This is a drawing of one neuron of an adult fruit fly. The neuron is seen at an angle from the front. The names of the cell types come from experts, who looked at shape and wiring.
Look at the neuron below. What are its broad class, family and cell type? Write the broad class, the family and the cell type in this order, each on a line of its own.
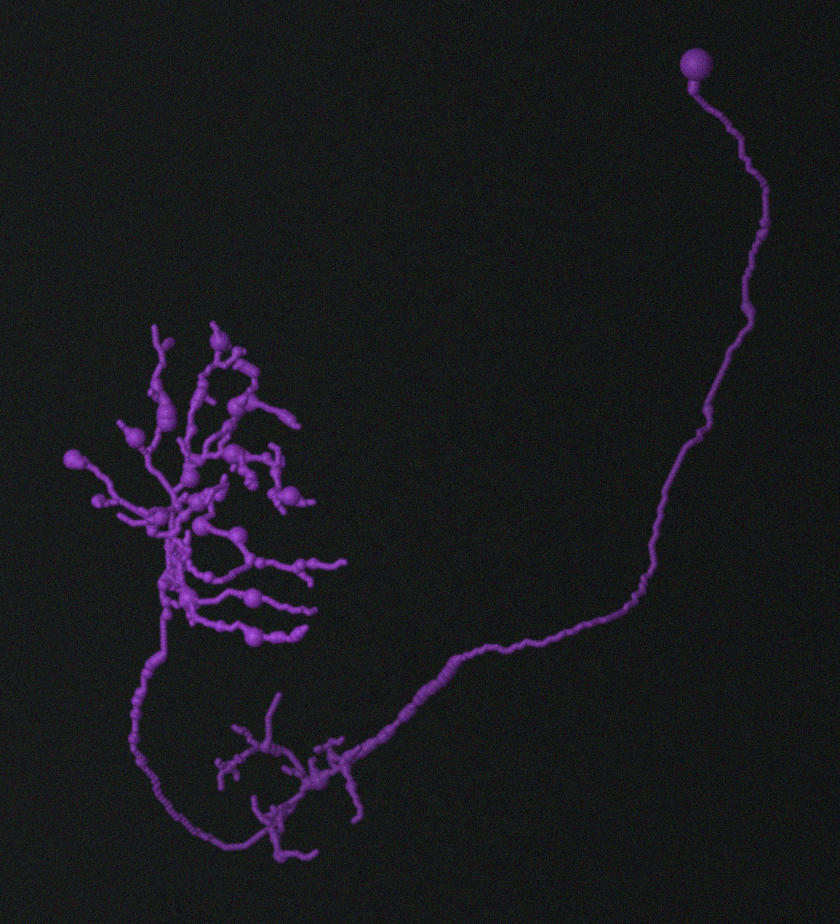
central-brain intrinsic neuron
class CX
vDeltaC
